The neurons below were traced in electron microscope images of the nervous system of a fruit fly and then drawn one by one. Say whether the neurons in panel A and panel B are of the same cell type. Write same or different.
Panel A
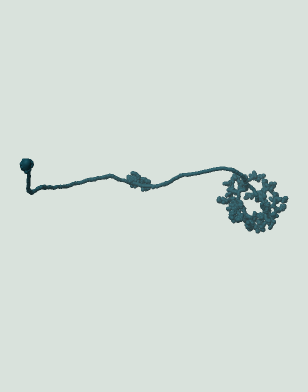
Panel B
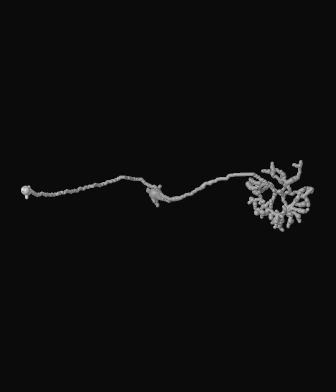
different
